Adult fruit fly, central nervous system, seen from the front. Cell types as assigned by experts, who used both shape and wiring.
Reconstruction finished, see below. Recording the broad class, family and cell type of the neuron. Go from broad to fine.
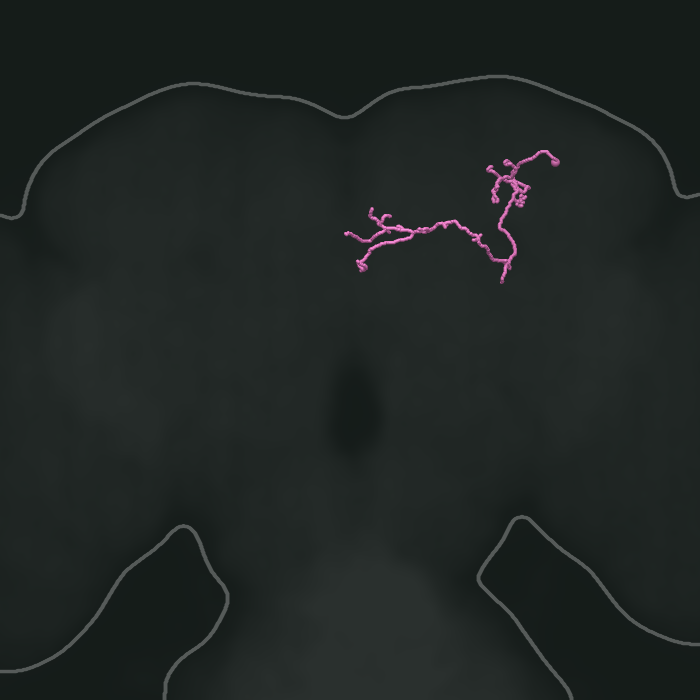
central-brain intrinsic neuron; class Kenyon Cell; KCg-m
